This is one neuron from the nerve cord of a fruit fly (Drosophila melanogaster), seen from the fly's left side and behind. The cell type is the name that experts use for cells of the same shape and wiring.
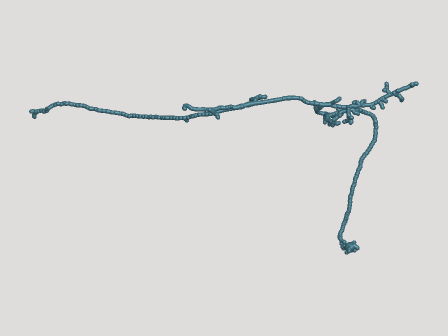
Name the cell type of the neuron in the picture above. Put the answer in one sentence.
The cell type is IN06A022.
